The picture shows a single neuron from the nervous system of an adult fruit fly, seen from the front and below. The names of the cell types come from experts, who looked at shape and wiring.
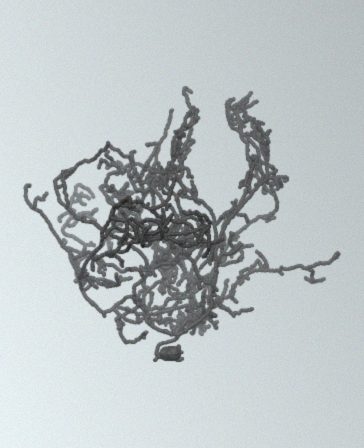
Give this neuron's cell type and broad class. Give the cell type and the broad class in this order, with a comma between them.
GNG701m, central-brain intrinsic neuron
